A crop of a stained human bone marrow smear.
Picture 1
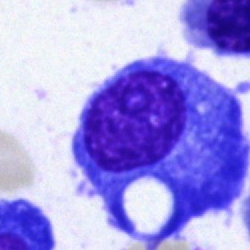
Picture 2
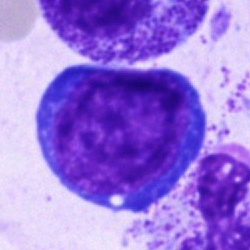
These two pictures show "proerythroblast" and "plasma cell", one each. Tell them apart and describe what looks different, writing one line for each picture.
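Picture 1: plasma cell. The cytoplasm is abundant and stains a deep blue.
Picture 2: proerythroblast. The cytoplasm forms a narrow rim around the nucleus.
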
